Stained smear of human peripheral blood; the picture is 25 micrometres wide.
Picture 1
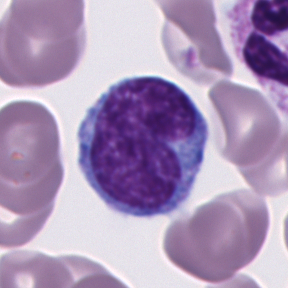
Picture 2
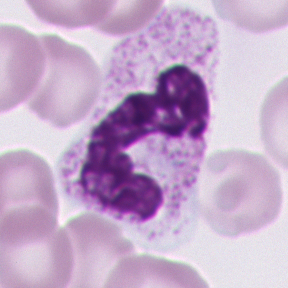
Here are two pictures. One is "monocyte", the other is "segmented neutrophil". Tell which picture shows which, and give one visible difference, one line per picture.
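In picture 1 we see a monocyte: The cytoplasm shows no distinct granules.
In picture 2 we see a segmented neutrophil: The cytoplasm is sprinkled throughout with small violet granules.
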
